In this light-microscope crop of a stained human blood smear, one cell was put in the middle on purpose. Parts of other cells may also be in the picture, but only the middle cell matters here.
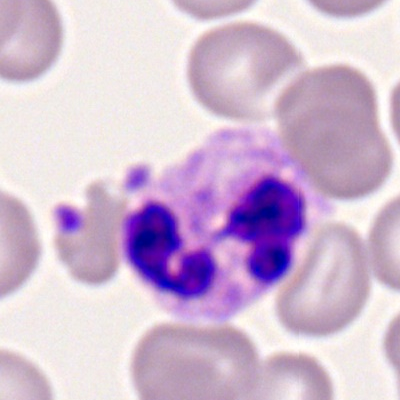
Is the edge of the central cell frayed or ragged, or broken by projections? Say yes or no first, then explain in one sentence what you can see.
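Yes. The cell outline is irregular and slightly ragged rather than smoothly round.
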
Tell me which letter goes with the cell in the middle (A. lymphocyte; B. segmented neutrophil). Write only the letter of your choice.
B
